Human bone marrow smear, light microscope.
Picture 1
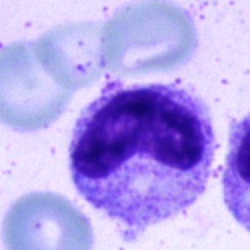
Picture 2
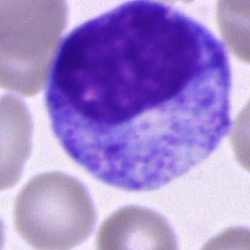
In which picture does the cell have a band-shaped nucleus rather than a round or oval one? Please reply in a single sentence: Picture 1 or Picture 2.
In Picture 1, the cell's nucleus takes the form of a curved band with no separate lobes.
